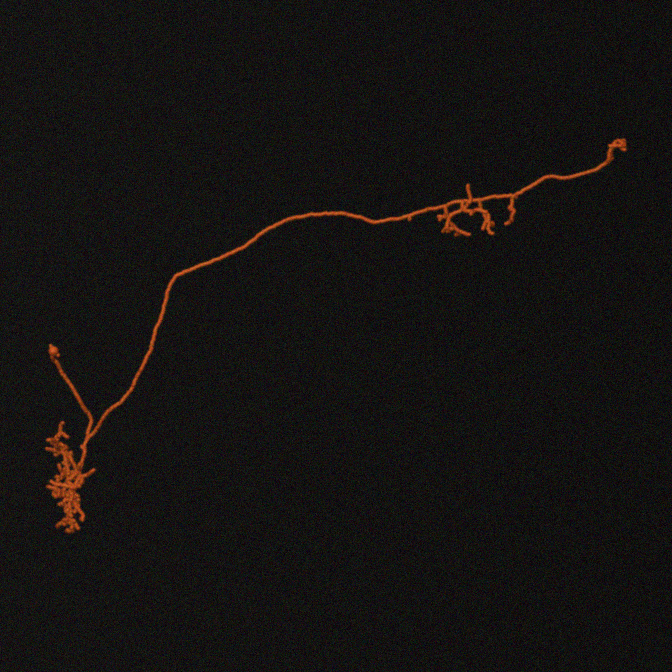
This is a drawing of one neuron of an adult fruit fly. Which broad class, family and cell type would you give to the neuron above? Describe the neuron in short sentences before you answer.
Its cell body lies on the left of the picture. In this view it is wider than it is tall. It is a descending neuron. Its family is hemilineage LB12. The cell type is DNg02_c.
